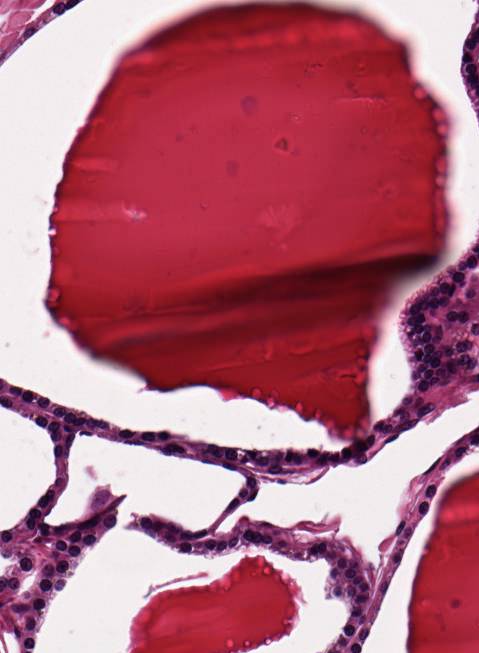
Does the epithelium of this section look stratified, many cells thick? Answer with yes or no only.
No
